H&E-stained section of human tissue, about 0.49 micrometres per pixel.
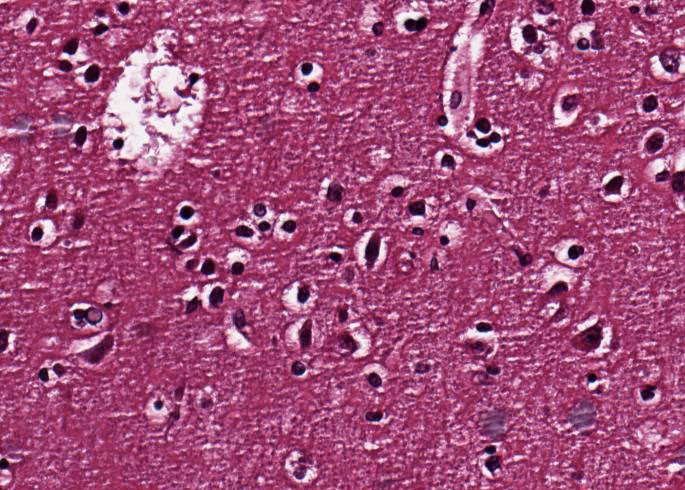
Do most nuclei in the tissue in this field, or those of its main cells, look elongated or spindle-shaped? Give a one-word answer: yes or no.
No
